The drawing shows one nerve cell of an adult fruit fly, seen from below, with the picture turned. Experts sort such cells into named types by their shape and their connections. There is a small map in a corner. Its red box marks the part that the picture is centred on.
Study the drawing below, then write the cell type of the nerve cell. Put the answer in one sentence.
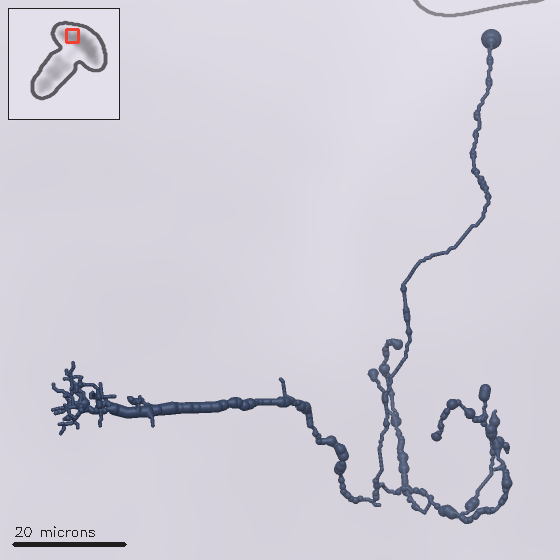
The cell type is LC12.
